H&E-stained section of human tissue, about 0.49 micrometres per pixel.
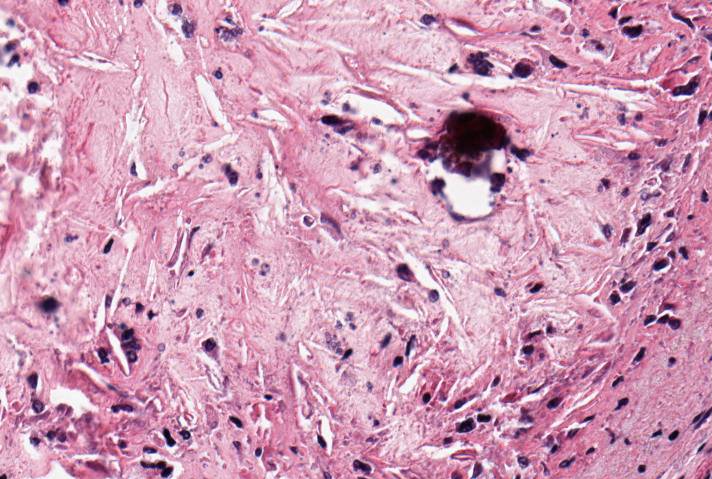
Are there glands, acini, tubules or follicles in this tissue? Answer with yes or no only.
No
